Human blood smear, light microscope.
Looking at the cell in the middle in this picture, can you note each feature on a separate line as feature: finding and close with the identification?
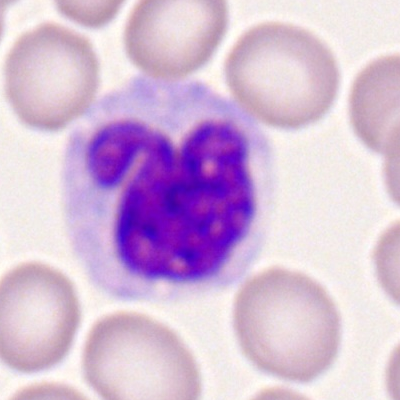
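Outline: roughly round, take a look.
Nucleus: one lobe reaching toward the upper left.
Nucleoli: none to be seen.
Cytoplasm: pale lilac.
Name: monocyte.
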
